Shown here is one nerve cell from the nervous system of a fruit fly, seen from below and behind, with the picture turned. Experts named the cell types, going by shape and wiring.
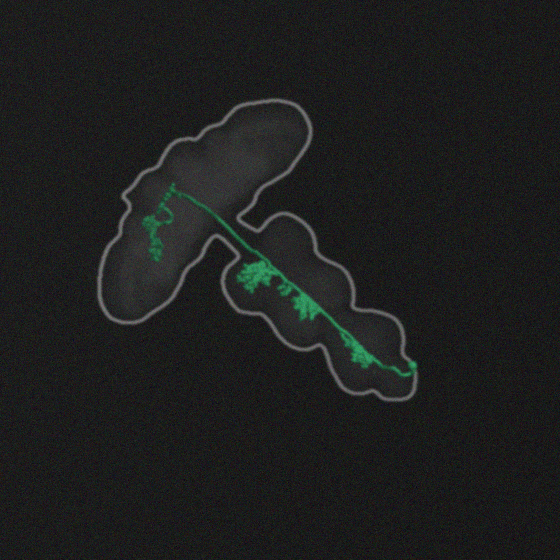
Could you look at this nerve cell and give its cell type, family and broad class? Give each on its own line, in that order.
AN09B004
hemilineage 09B
ascending neuron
